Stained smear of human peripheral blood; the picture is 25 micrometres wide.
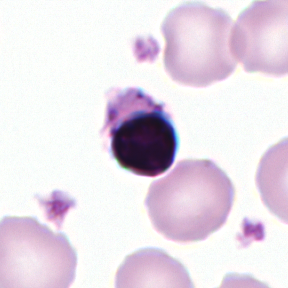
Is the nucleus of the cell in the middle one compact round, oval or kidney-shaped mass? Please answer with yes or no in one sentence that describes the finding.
Yes, the nucleus of this cell is one compact round, oval or kidney-shaped mass.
